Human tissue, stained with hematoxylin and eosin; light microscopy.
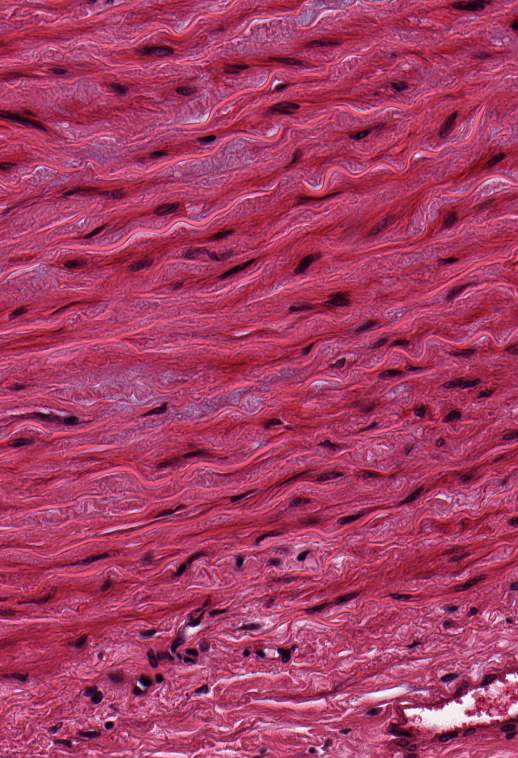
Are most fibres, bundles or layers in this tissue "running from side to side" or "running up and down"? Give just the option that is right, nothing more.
Running from side to side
